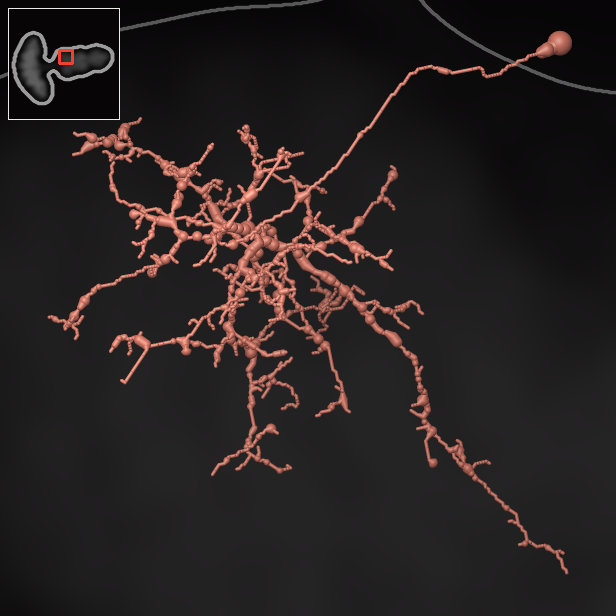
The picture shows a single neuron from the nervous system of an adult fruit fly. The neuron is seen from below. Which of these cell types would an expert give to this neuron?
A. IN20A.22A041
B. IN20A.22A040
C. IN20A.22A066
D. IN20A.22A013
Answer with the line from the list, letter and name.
B. IN20A.22A040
